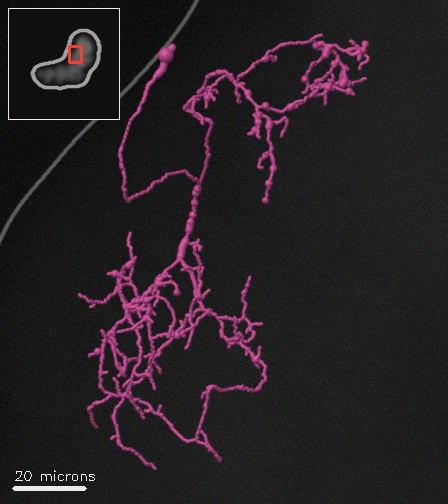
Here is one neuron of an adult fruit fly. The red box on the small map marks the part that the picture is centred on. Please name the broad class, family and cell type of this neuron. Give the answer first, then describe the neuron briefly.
It is a central-brain intrinsic neuron. The family is hemilineage SLPpm3. The cell type is CB1050. From top to bottom in the picture it spans about 120 microns. Dozens of branch ends can be seen.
